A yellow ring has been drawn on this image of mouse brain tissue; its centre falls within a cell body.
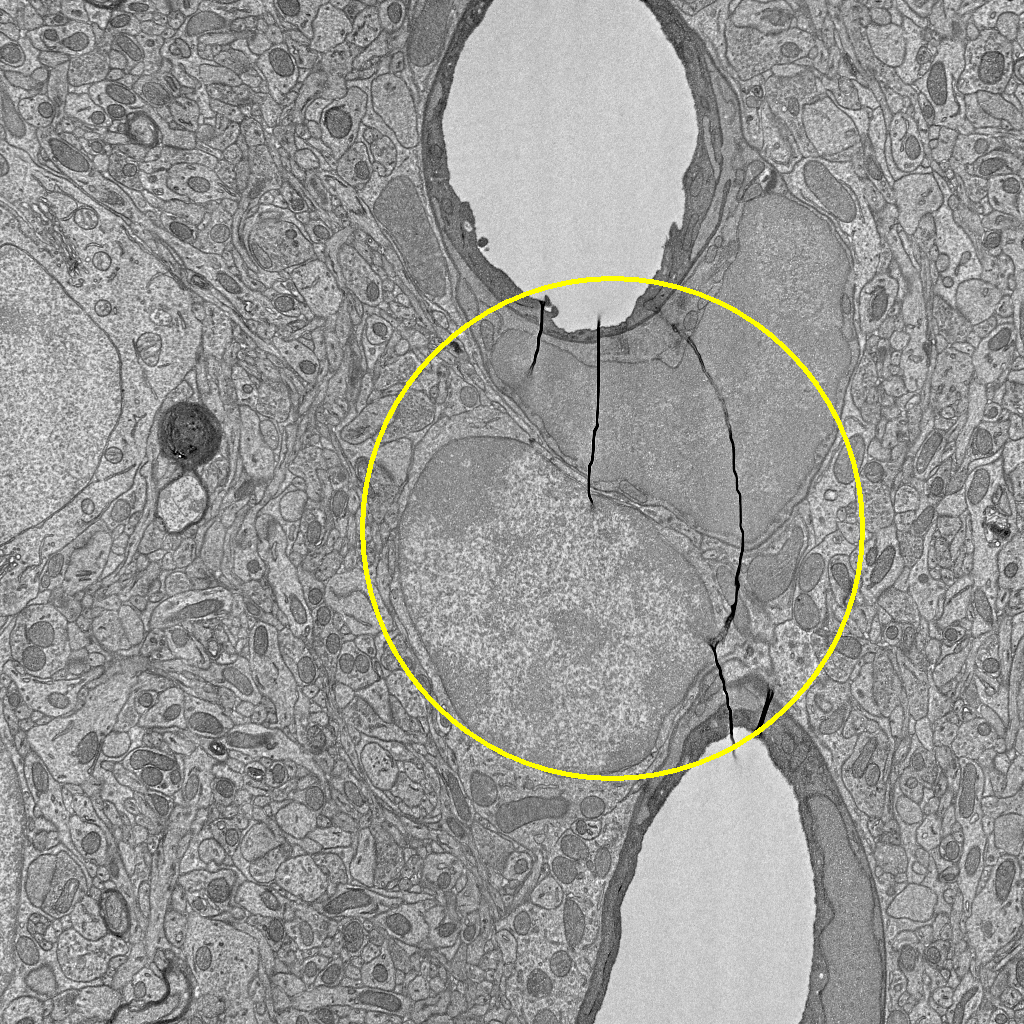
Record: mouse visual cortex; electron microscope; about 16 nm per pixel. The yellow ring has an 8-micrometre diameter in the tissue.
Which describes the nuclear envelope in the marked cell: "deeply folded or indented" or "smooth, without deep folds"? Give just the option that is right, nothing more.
Smooth, without deep folds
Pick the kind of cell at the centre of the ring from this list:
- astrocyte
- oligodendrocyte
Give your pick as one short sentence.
The centre of the ring holds an oligodendrocyte.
